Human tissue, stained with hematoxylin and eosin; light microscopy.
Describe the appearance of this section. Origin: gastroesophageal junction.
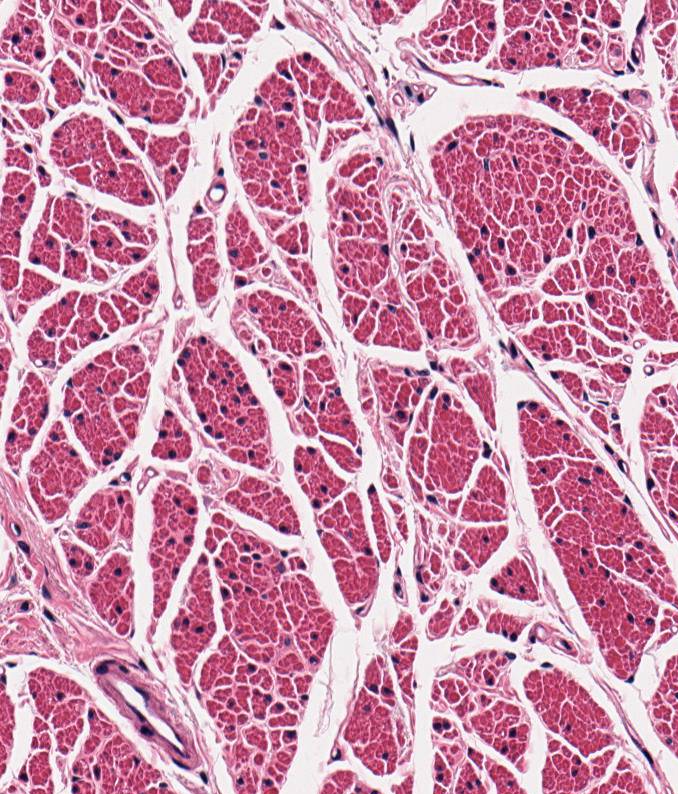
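You can see the tissue divided into rounded and elongated bundles of closely packed cells, with white clefts between them. Within the bundles, the muscle fibres are cut across, so each appears as a small polygonal profile. Their cytoplasm is deep pink, with a finely mottled texture. Nuclei in the bundles are small, round and dark, and only sparsely scattered.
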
